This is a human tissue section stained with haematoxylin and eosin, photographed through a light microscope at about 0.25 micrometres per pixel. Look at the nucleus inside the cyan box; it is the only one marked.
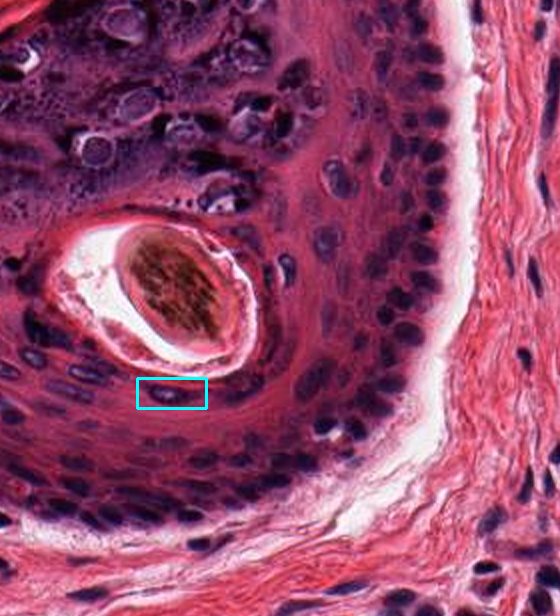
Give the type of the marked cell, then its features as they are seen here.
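The marked cell is a keratinocyte. The nucleus is elongated and flattened, with its long axis following the curve of the nearby central lumen. The nucleus stains dark purple and stands out clearly against the surrounding pink. The cytoplasm is pink and blends into that of its neighbours without a clear cell outline. The cell lies just beneath the pale rim that lines the lumen holding brown, streaked material, within concentric layers of similarly flattened cells wrapped around it.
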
